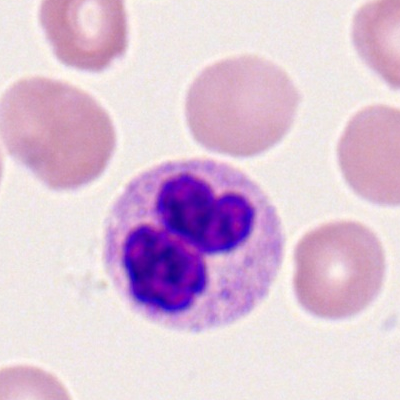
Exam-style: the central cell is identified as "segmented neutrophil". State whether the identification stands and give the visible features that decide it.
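Two things settle it: the granules are fine and pinkish-purple, and the nucleus splits into several separate lobes.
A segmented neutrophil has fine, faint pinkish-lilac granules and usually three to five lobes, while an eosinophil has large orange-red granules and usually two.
So yes, segmented neutrophil fits, and eosinophil doesn't. The cytoplasm is plentiful and pale pinkish-lilac.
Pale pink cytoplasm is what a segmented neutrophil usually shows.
Otherwise, the outline is round and smooth, and the lobes lie in a diagonal band from lower left to upper right.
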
